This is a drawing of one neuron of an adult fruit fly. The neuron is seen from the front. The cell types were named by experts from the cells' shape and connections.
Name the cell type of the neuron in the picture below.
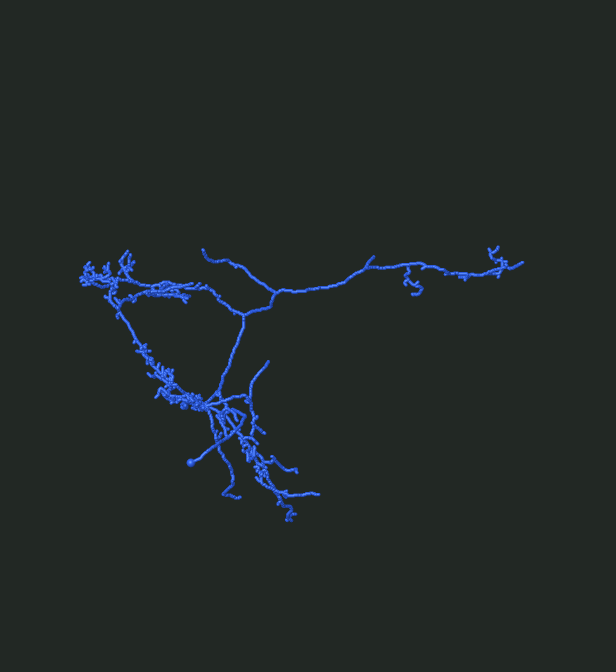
SAD045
